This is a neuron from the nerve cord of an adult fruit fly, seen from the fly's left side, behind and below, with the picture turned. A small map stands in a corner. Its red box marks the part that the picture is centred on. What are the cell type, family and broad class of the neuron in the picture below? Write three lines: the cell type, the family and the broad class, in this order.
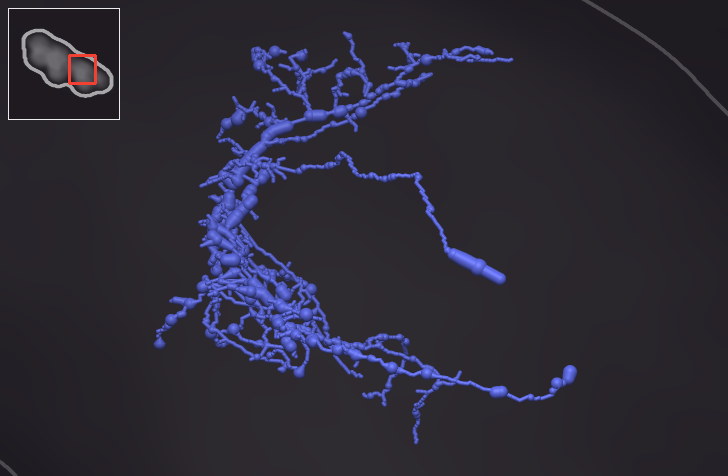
IN08A024
hemilineage 08A
nerve-cord intrinsic neuron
